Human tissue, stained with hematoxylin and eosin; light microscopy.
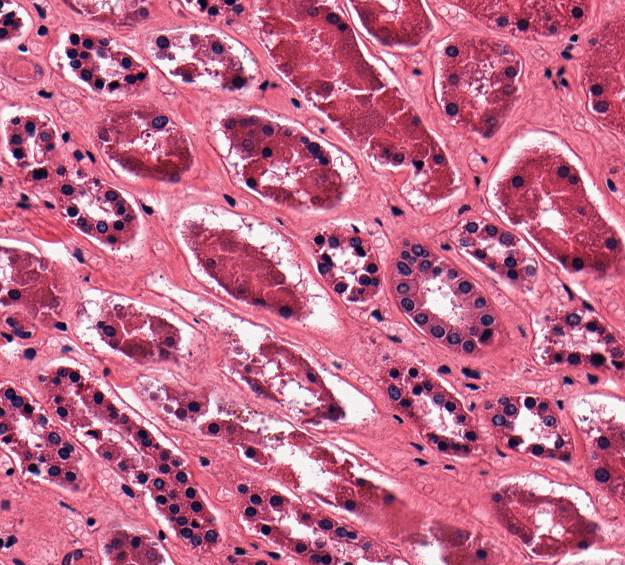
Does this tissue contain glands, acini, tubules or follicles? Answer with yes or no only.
Yes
